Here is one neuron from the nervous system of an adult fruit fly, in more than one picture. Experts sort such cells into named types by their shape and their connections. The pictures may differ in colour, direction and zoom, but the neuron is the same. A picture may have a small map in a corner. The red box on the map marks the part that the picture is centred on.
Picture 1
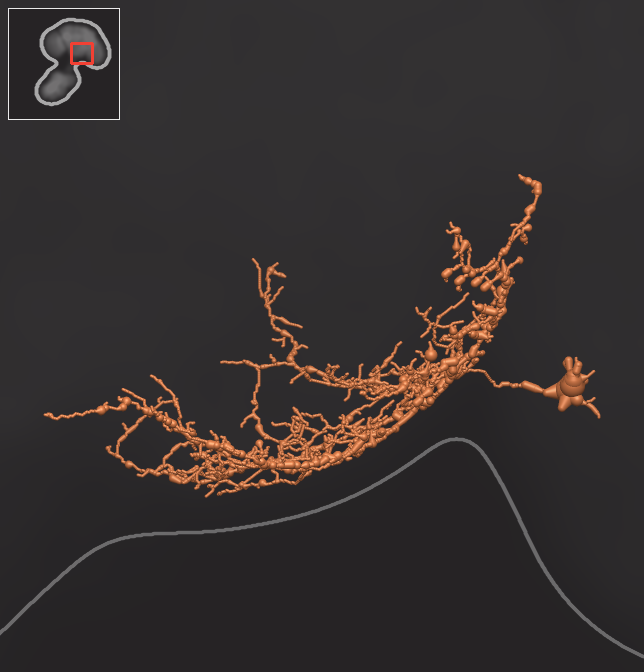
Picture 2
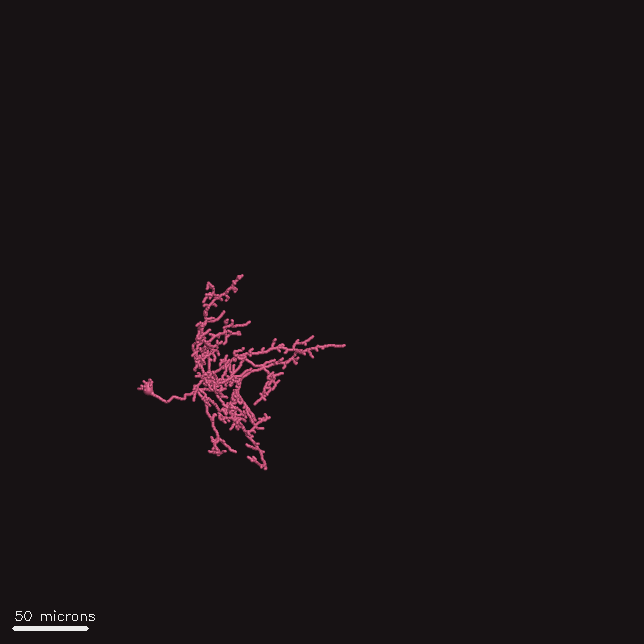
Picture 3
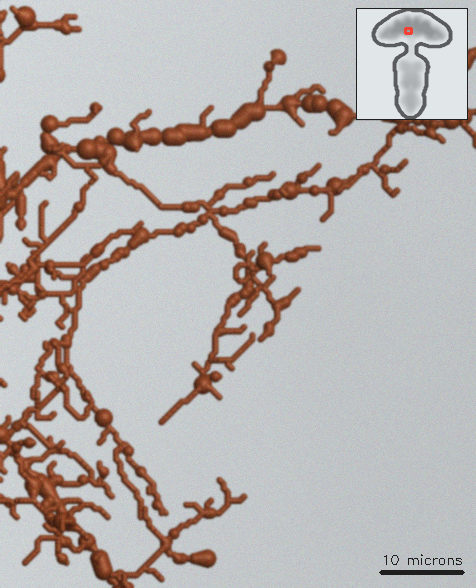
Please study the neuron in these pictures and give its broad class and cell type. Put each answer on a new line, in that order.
central-brain intrinsic neuron
GNG292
